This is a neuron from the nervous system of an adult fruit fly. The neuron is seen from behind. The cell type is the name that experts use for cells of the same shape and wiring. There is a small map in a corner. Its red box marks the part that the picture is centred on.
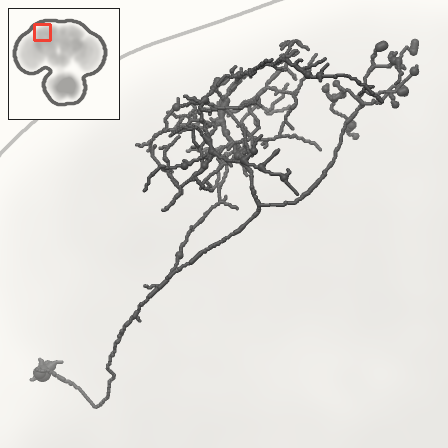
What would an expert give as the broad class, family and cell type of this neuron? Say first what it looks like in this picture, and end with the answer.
Dozens of branch ends can be seen. In this view it is about as wide as it is tall. This is a central-brain intrinsic neuron. The family is hemilineage SLPal3_and_SLPal4_dorsal. Its cell type is CB1174.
